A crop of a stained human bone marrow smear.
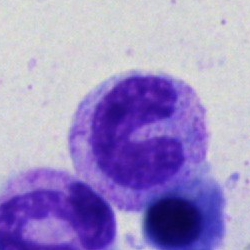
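Band neutrophil, the cell in the middle of this stained human bone marrow smear. Its nucleus is deeply indented into a C shape, with the notch opening to the right. The chromatin is dark purple and coarsely clumped. A moderate rim of pale lilac cytoplasm, holding fine purplish granules, surrounds the nucleus.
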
